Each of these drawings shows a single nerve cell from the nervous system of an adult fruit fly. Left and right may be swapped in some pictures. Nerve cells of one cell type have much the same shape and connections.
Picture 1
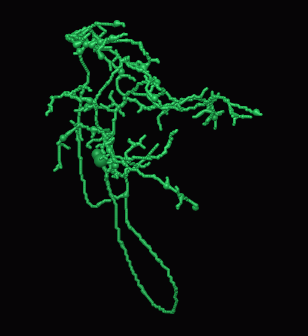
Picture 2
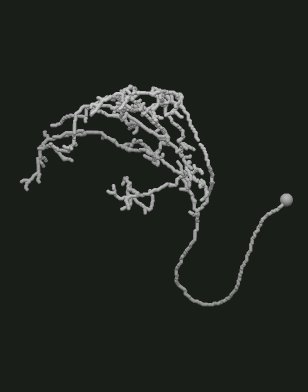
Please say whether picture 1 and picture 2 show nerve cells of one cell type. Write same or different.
same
